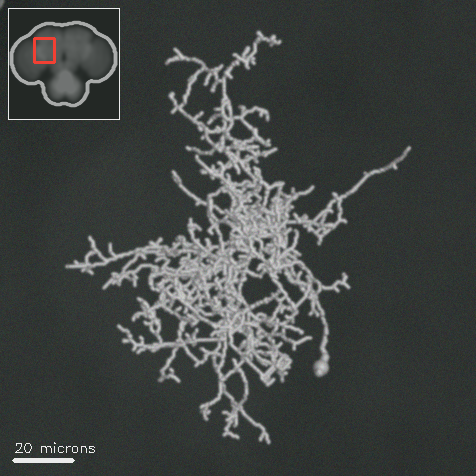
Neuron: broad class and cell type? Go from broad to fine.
central-brain intrinsic neuron; AVLP490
